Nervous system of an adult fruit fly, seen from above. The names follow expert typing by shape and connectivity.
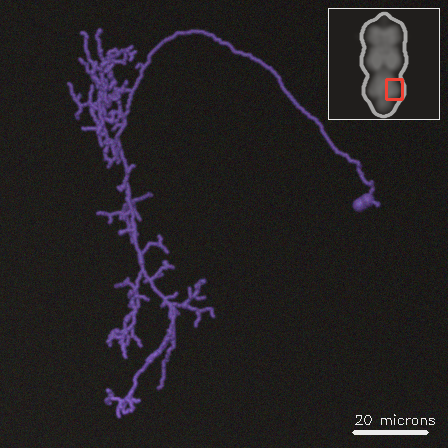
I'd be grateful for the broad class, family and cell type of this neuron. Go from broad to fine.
nerve-cord intrinsic neuron; hemilineage 09A; IN09A060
